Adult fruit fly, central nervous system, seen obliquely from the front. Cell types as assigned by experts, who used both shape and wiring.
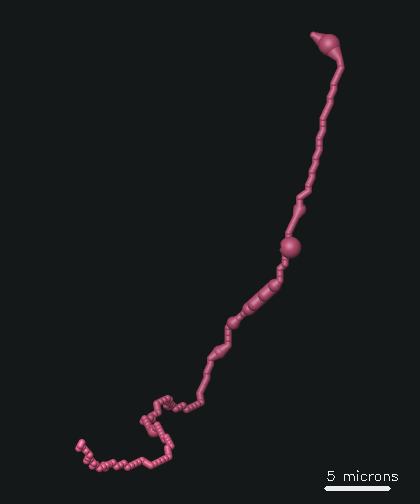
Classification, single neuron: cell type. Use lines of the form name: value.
cell type: ORN_VM6m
